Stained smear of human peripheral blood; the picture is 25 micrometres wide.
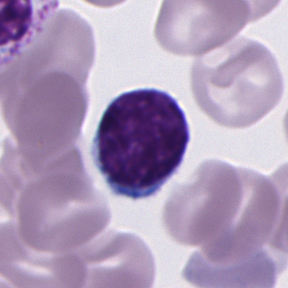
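Typical lymphocyte at the centre, with an outline that is smooth and roundish, perhaps slightly oval, at about 10 by 8 micrometres. The nucleus is round, with no indentation or lobes that I can find; it measures about 9 by 8 micrometres and fills roughly 90% of the cell's area. Its chromatin looks dark purple and densely clumped throughout, and I see no nucleoli.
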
